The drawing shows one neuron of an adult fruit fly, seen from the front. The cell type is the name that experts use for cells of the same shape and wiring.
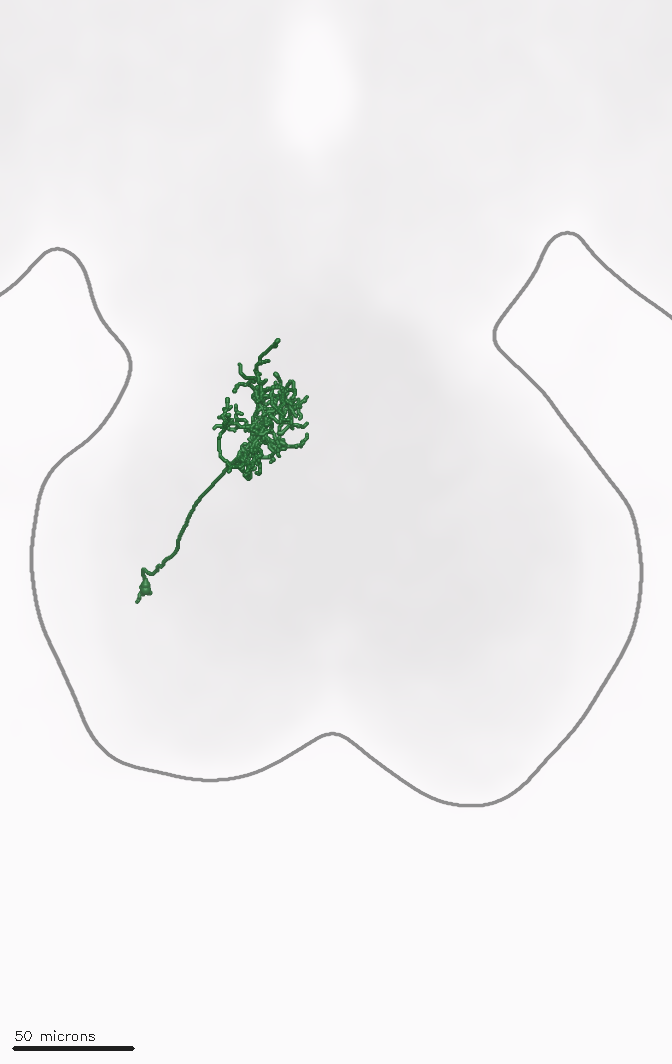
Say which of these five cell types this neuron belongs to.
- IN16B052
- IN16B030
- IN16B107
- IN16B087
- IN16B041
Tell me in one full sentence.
As for cell type, this neuron is IN16B087.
